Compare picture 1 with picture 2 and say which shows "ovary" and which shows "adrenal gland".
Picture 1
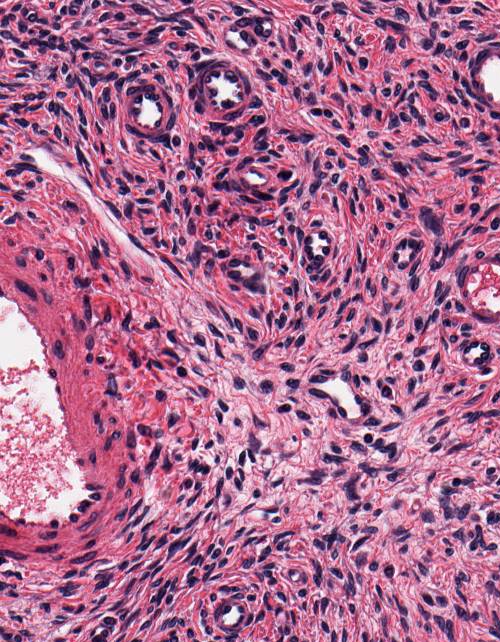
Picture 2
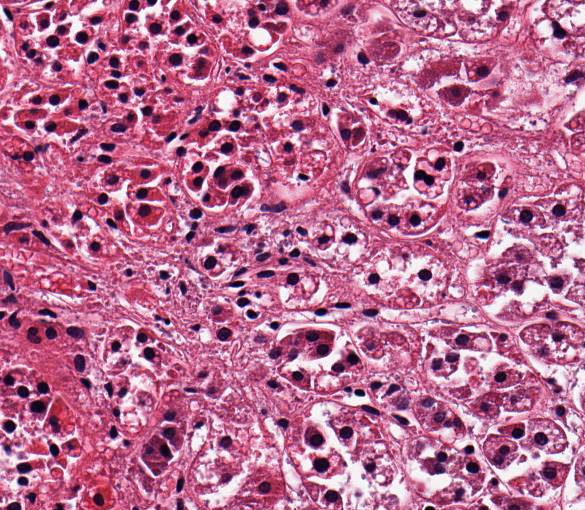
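Taking them in turn, picture 1 shows ovary and picture 2 shows adrenal gland. In picture 1, densely packed spindle cells fill nearly the whole field, and they swirl in a whorled arrangement. Their nuclei are dark and oval to spindle-shaped, the cytoplasm is scant, and fine pink collagen fibres run between the cells.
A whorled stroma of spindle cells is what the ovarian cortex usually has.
There is also a larger vessel at the lower left edge with red blood cells in its lumen. Picture 2 looks quite different: large polygonal cells sit in rounded clusters separated by thin fibrous strands throughout, and their nuclei are round and dark-staining. In the right half their cytoplasm is pale and finely vacuolated, yet toward the left edge it turns denser and more deeply pink.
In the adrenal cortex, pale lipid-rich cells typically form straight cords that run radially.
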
